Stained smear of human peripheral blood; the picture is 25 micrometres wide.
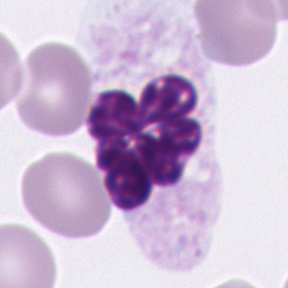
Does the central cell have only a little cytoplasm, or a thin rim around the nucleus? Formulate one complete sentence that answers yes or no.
No, its cytoplasm is plentiful, not scant.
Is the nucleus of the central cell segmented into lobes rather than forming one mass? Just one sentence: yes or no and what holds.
Yes, there is a nucleus divided into separate lobes in this cell.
